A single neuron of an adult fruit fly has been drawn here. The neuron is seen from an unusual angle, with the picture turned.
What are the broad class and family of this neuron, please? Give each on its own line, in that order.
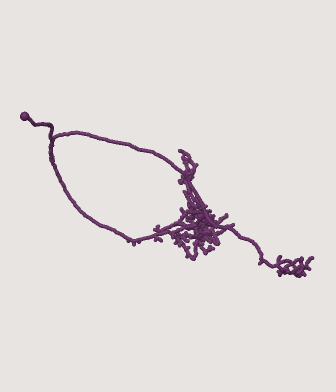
central-brain intrinsic neuron
hemilineage VLPl&p1_posterior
